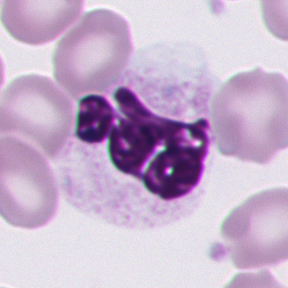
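Segmented neutrophil, central cell of a stained human peripheral blood smear. The outline is roughly round. The nucleus is divided into several separate lobes, and no nucleoli are visible. Fine pinkish-violet granules are scattered evenly through the cytoplasm.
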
